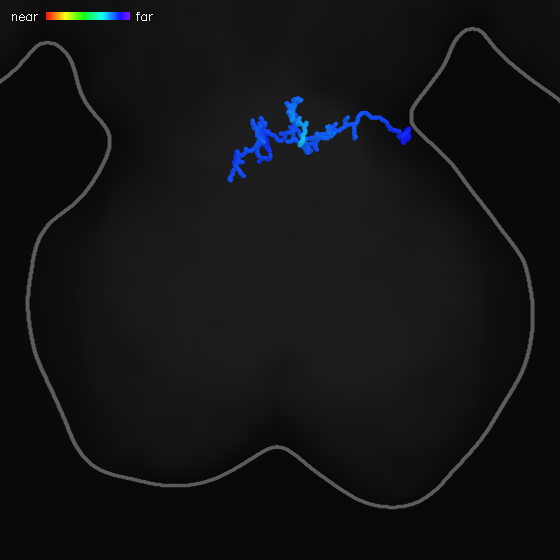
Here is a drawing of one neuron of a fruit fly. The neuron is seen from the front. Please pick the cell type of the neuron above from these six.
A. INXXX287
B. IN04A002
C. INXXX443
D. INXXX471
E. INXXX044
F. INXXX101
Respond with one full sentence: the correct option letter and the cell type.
It is INXXX443, option C, that is the cell type of the neuron.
